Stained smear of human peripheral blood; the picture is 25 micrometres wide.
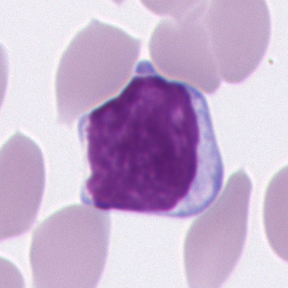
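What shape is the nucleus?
A single unlobed mass, roughly squarish.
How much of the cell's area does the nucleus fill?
About 70%.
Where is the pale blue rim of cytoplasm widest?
On the right side of the cell.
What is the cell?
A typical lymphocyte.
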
